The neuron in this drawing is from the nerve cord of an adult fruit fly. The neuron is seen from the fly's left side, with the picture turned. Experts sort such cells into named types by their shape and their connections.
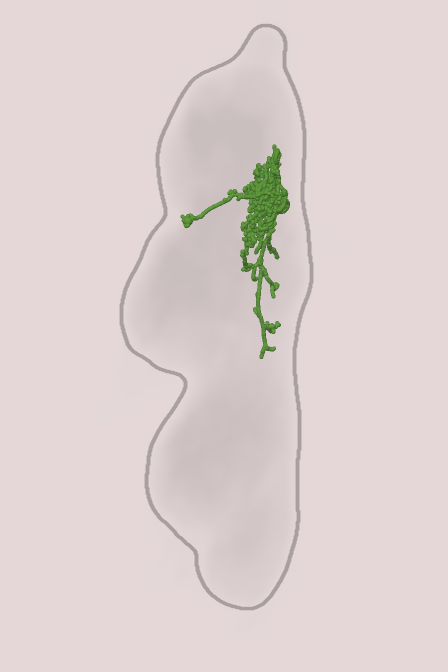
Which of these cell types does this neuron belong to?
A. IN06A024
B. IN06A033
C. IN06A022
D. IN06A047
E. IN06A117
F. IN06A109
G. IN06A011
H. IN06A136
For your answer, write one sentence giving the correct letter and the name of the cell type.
Given as option A, IN06A024 is the cell type for the neuron.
